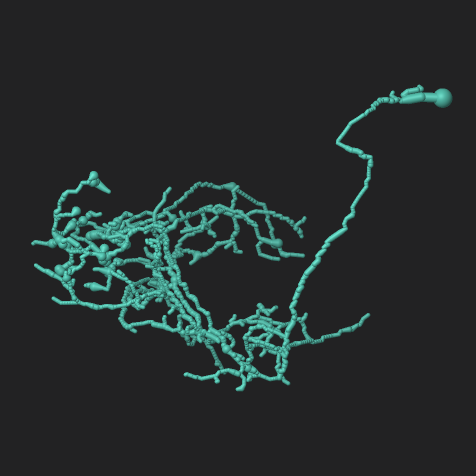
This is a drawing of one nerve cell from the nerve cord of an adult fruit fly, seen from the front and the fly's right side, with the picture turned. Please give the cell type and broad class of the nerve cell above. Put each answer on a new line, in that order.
INXXX334
nerve-cord intrinsic neuron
